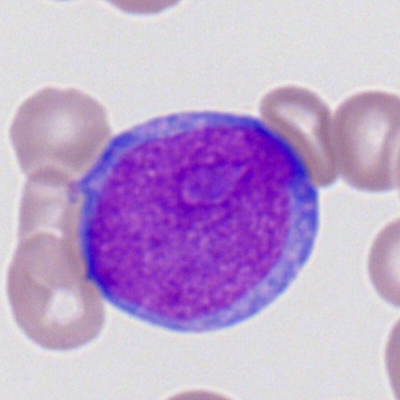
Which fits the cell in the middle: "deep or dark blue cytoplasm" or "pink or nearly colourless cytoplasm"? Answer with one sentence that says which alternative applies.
There is a strong blue colour in the cytoplasm of this cell.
